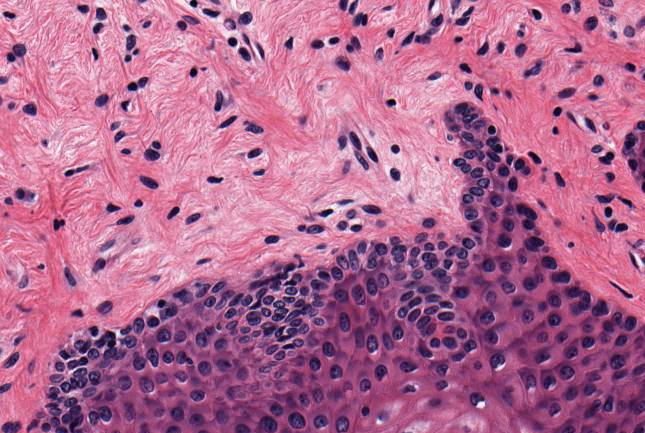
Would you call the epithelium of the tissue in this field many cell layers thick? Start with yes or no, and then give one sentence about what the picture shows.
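Yes. A stratified epithelium fills the lower part and the right edge of the field, with fibrous stroma above it.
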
